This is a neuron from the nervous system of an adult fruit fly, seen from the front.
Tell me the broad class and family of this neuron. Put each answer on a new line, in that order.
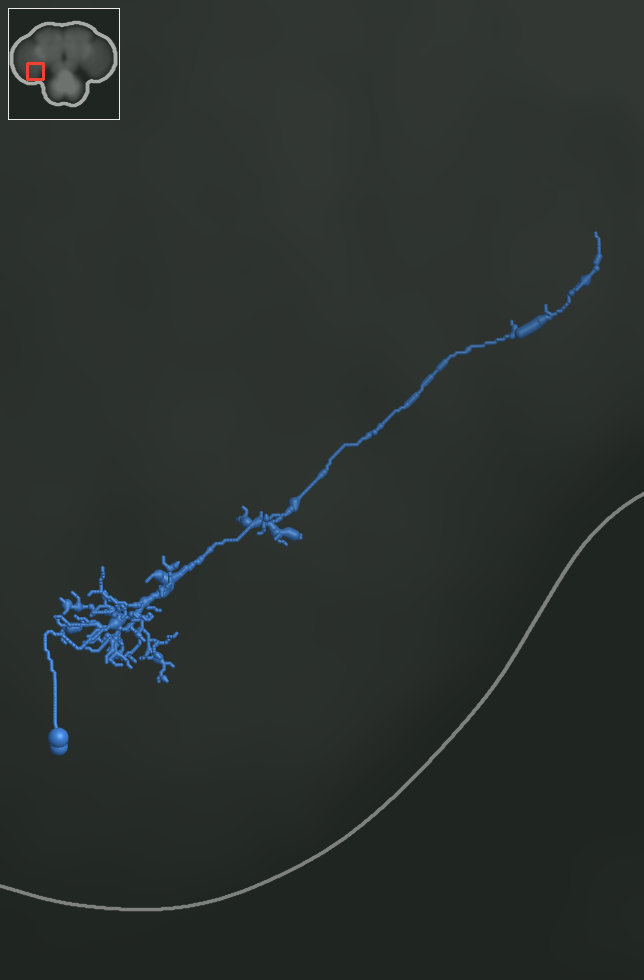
optic-lobe intrinsic neuron
Tm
